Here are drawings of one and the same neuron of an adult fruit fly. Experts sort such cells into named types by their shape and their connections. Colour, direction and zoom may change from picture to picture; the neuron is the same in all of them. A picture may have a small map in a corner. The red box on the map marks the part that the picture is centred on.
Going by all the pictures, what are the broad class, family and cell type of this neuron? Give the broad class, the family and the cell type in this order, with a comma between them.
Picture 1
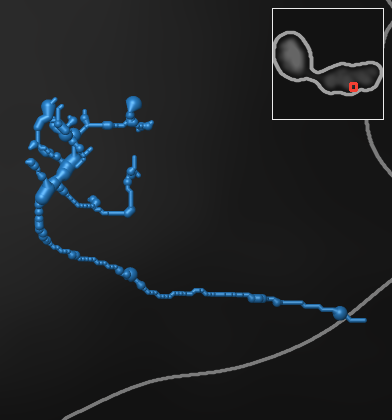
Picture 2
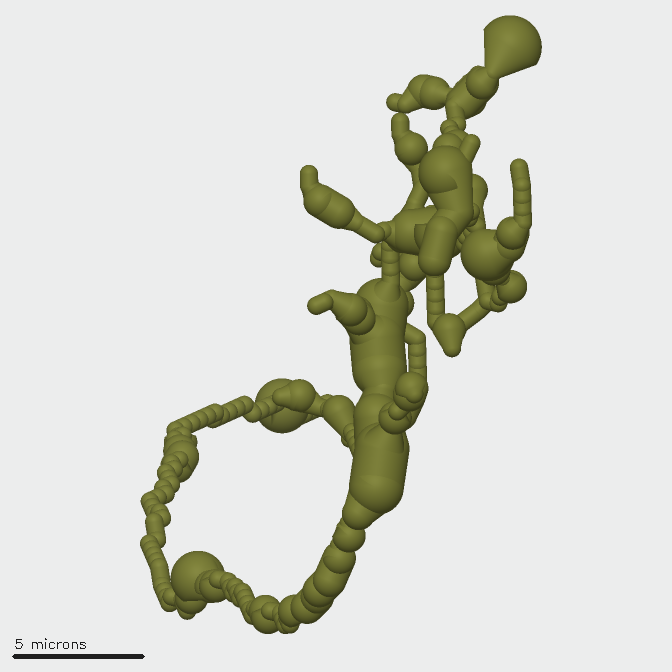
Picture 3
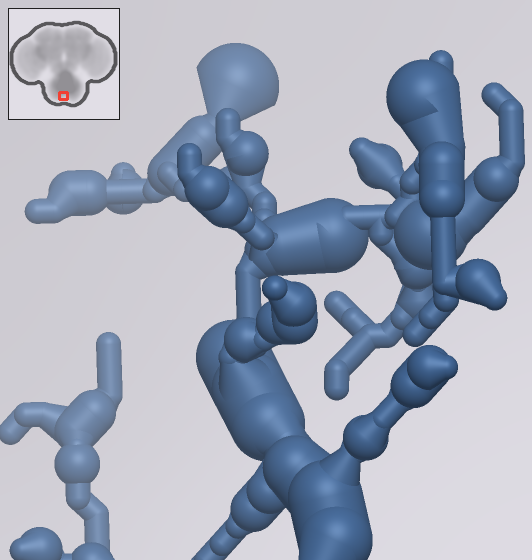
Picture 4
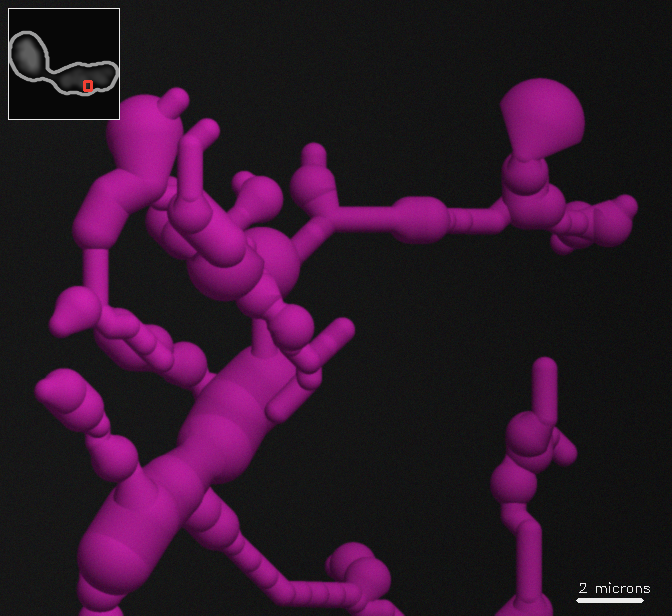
sensory neuron entering the nerve cord, class mechanosensory tactile, SNta30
